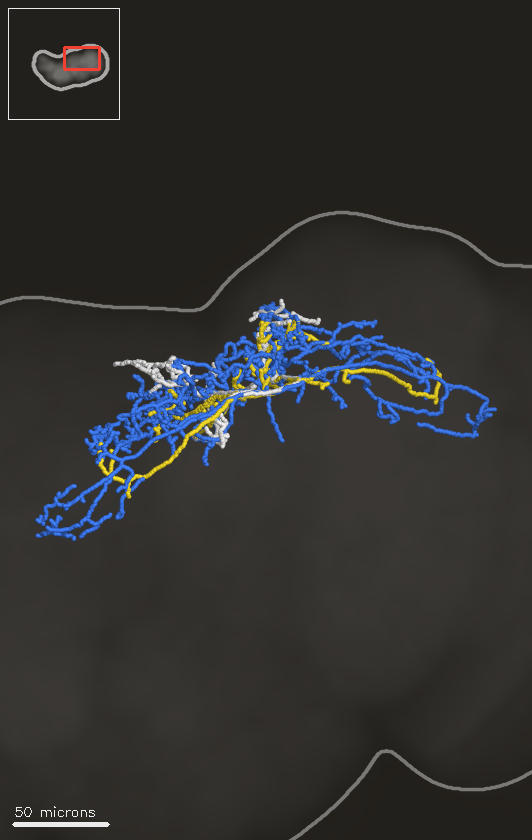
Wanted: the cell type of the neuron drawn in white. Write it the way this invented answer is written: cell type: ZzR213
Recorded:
cell type: SMP592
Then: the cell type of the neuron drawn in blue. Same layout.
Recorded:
cell type: SMP588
